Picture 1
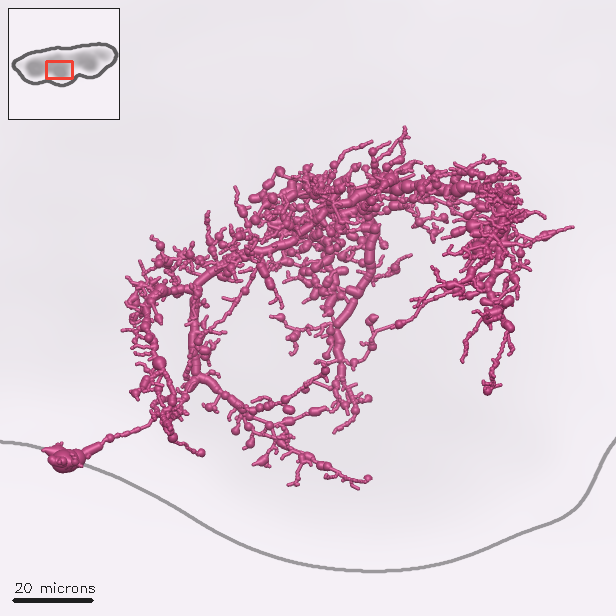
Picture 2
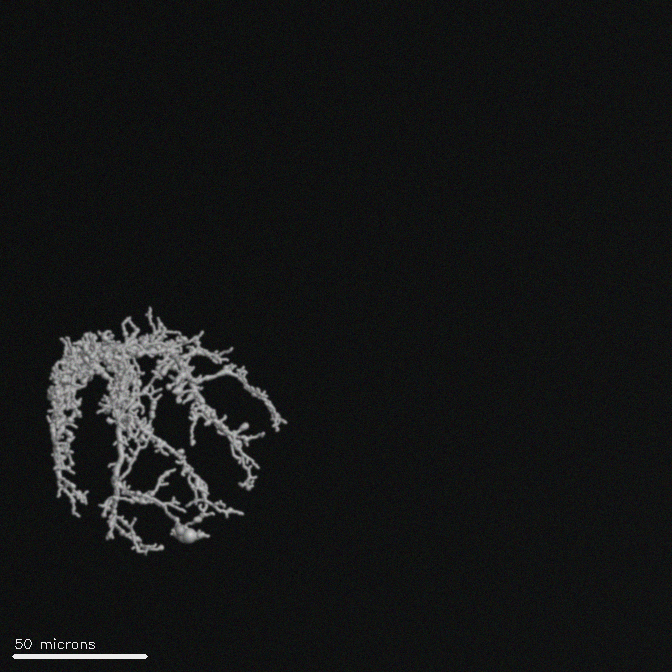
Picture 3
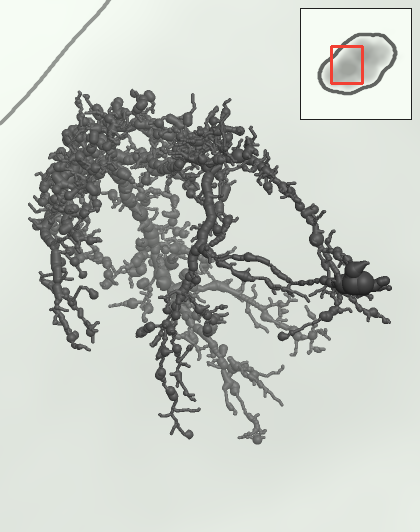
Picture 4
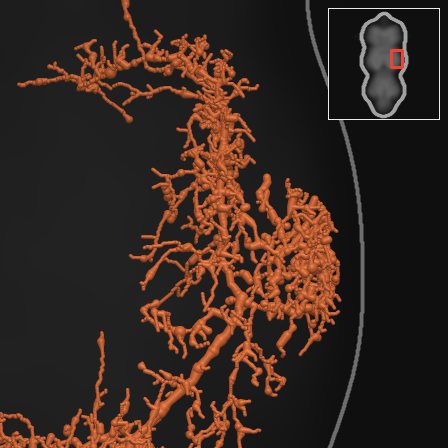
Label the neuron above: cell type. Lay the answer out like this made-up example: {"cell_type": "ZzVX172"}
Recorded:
{"cell_type": "IN03A058"}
